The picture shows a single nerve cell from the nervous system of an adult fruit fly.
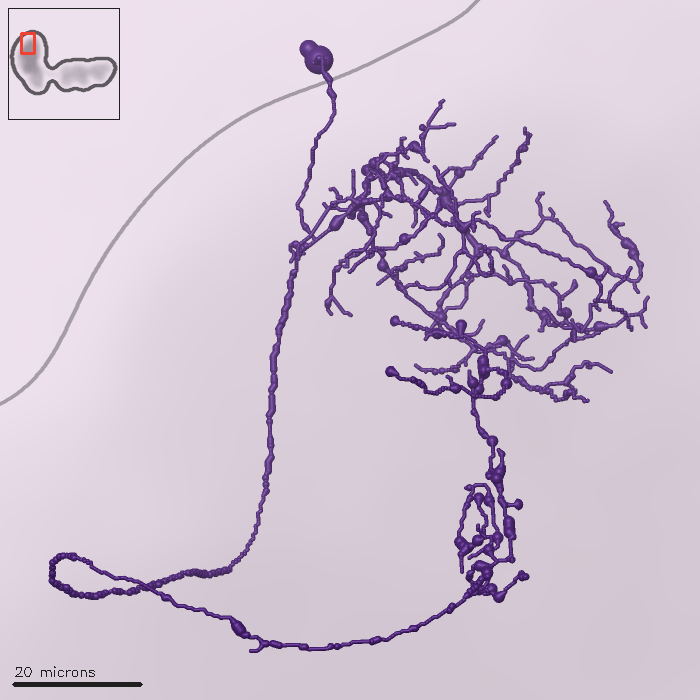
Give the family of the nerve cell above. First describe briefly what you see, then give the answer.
The cell body is at the top of the picture. By the scale bar it is about 95 microns tall in this view. Dozens of branch ends can be seen. It is a central-brain intrinsic neuron. Its family is hemilineage LHl2_dorsal.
